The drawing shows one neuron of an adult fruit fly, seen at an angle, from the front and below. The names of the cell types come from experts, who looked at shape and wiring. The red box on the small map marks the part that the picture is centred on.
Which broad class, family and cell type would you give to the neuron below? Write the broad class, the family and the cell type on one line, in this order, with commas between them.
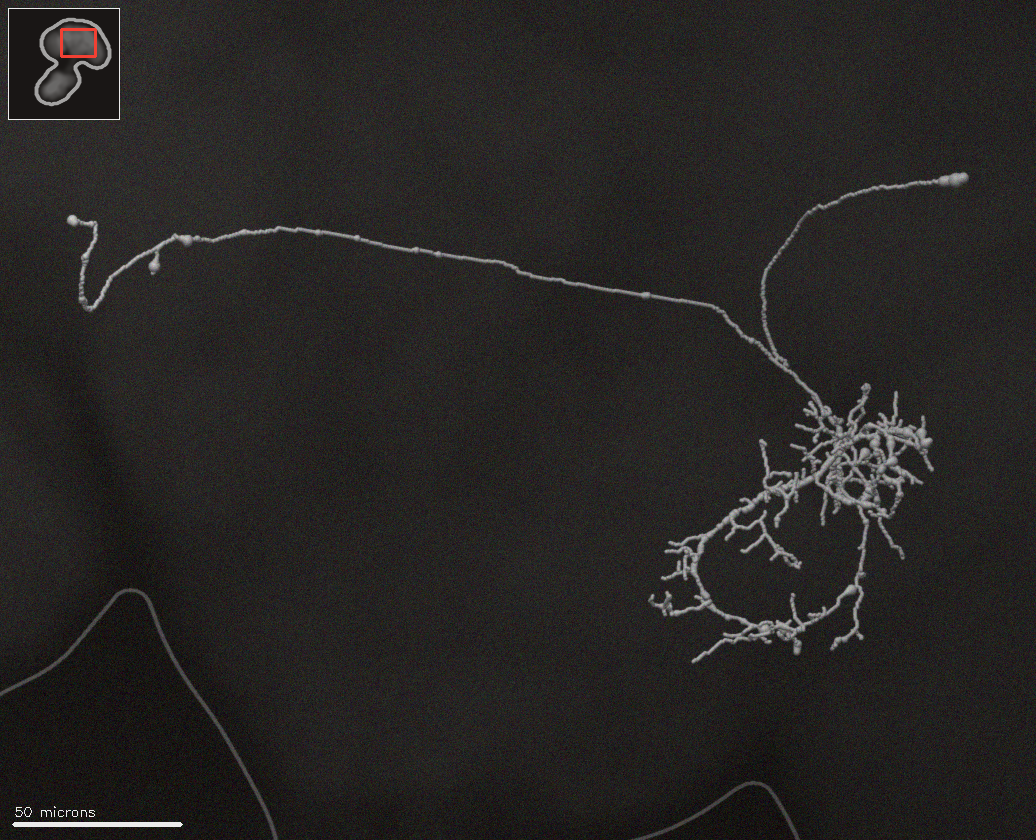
central-brain intrinsic neuron, hemilineage VLPa2, SAD014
